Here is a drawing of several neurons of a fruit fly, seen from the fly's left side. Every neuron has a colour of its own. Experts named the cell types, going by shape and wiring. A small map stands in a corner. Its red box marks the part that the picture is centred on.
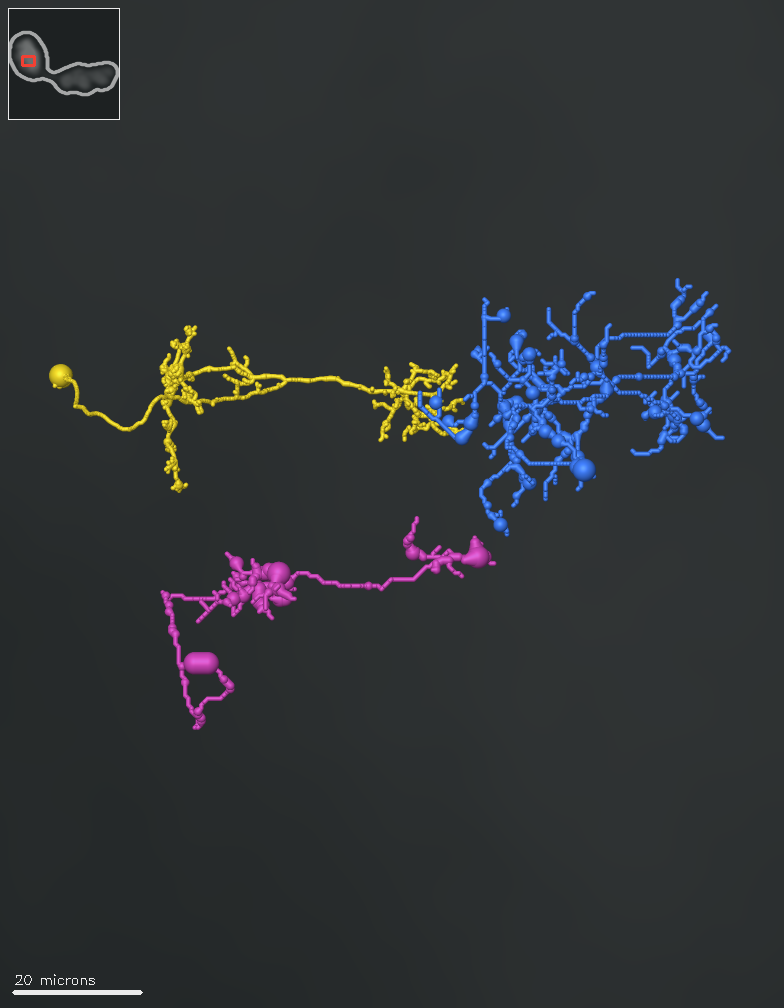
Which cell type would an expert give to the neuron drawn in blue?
Mi14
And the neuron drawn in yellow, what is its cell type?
Mi13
